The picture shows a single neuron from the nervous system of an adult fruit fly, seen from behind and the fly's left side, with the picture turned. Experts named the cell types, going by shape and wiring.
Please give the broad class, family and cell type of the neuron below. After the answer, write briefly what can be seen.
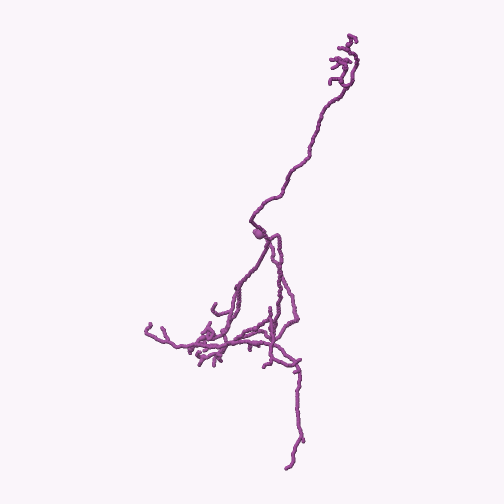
This is a central-brain intrinsic neuron. Its family is called class DAN. Its cell type is PAM14. The cell body is in the middle of the picture. As drawn here it is taller than it is wide.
